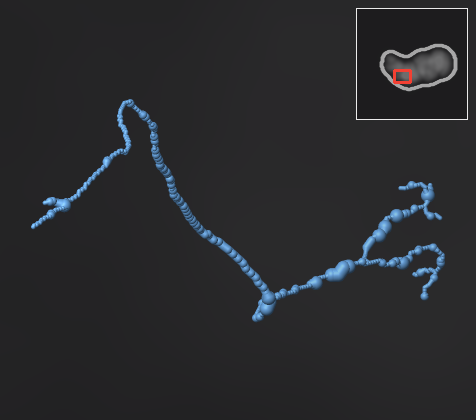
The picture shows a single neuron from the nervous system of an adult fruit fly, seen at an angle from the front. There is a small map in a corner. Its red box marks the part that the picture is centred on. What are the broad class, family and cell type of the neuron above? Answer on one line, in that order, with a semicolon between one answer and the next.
sensory neuron entering the nerve cord; class gustatory; WG1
